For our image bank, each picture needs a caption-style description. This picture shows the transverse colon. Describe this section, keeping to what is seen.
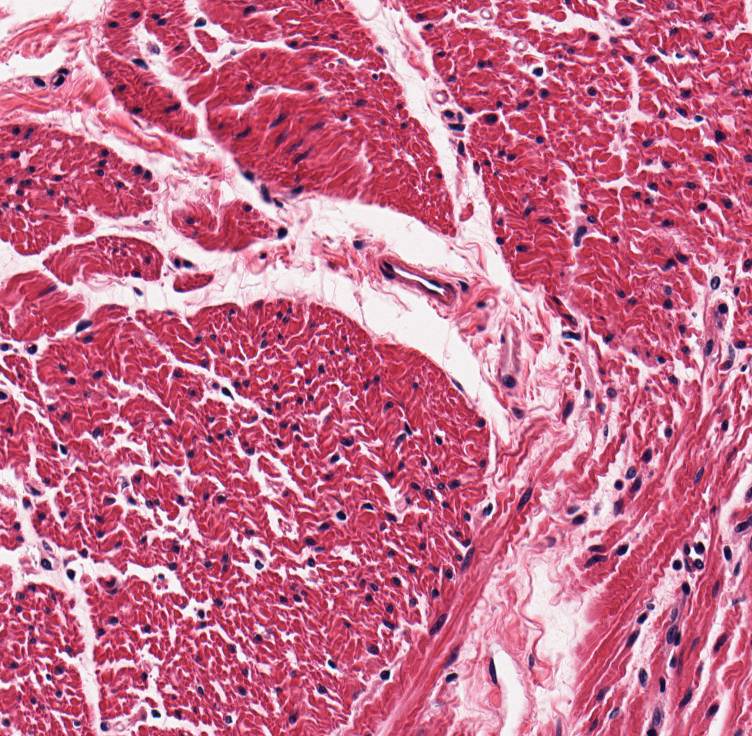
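Almost the whole field consists of bundles of pink muscle fibres, divided from one another by pale septa of connective tissue. The fibres have deeply eosinophilic cytoplasm that is fairly uniform. Small, dark, oval nuclei are scattered fairly evenly through the bundles. Just above and to the right of the centre, a small vessel with a narrow, slit-like lumen sits within a band of connective tissue.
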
